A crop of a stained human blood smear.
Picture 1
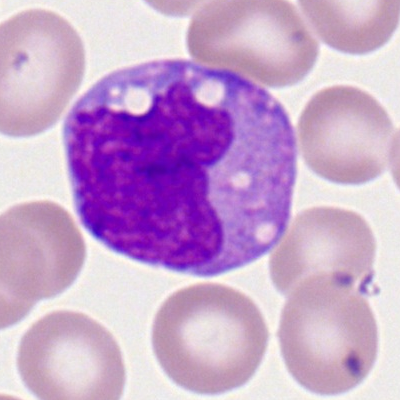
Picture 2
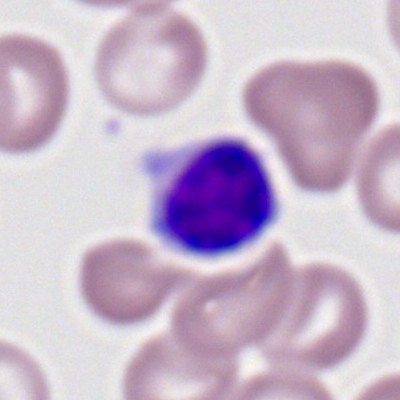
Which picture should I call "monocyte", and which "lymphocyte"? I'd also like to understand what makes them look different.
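Picture 1 is the monocyte, picture 2 the lymphocyte. In the monocyte, the outline is rounded and smooth, and most of the cytoplasm lies to the right of the nucleus. That cytoplasm holds several clear, round vacuoles and only fine, faint granules, with no large coarse ones.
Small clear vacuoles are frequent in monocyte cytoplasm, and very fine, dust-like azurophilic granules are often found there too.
In the lymphocyte, scant pale blue cytoplasm leaves the nucleus, with its dense dark purple chromatin, filling most of the cell.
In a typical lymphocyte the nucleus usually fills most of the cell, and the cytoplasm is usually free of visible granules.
The two differ in granules, fine in the monocyte but not visible in the lymphocyte, and in outline: smooth without projections in the monocyte, with a small pale blue tag of cytoplasm at the upper left in the lymphocyte.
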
